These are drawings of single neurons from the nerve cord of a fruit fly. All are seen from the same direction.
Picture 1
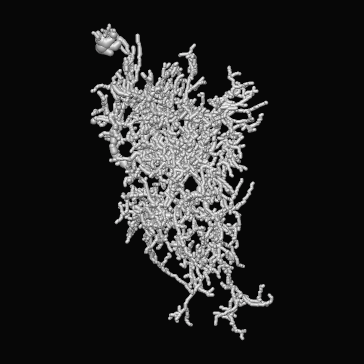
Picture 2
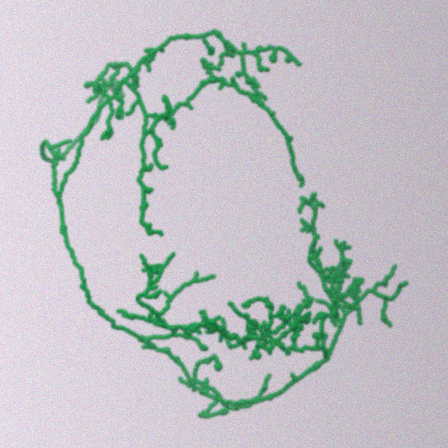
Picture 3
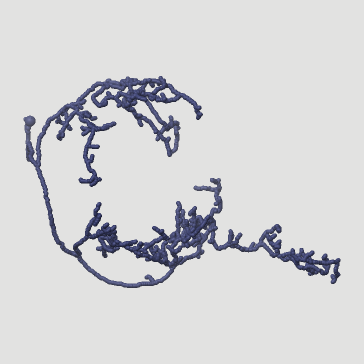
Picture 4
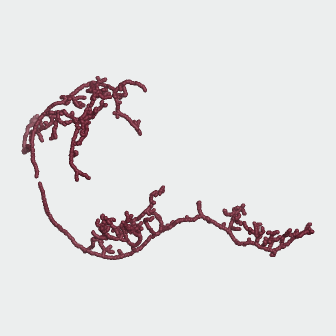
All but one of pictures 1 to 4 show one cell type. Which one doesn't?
Picture 1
